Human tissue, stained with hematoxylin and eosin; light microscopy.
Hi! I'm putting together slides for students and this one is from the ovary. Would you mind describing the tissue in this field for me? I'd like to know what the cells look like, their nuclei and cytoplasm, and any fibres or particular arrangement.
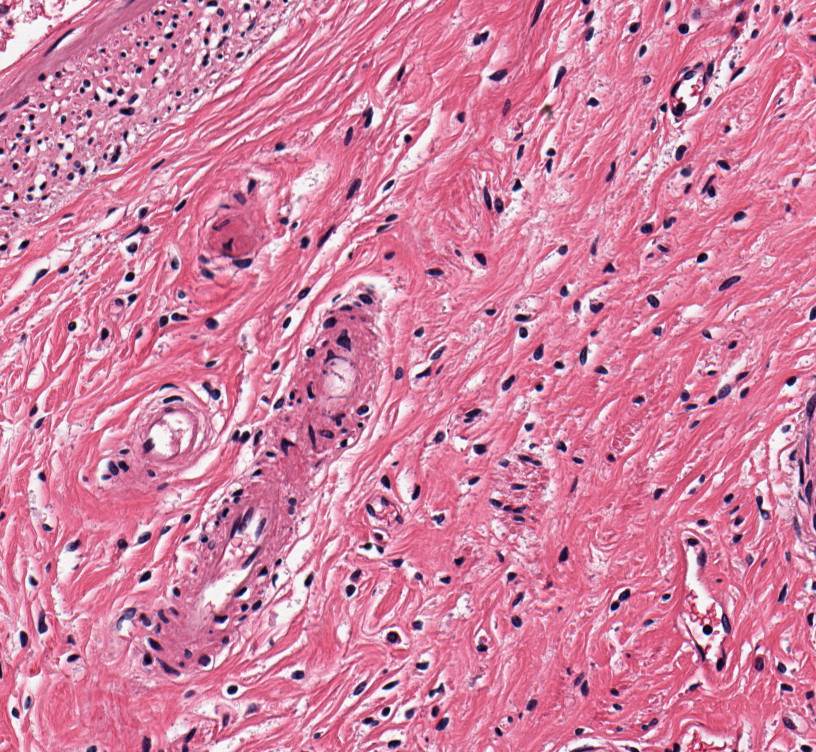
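Most of the field is filled by dense pink collagen bundles. Spindle-shaped fibroblasts with dark elongated nuclei are scattered sparsely between the bundles. In the left half are several small vessels with thick concentric walls and narrow lumens. Near the right edge lie thin-walled capillaries containing red blood cells.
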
